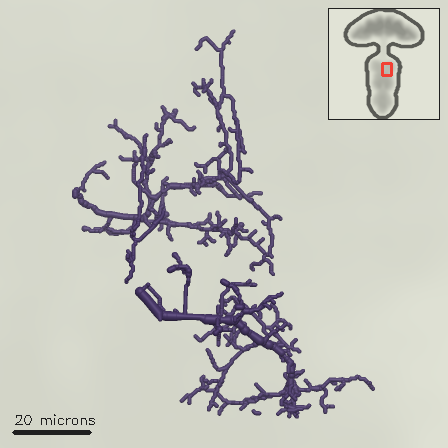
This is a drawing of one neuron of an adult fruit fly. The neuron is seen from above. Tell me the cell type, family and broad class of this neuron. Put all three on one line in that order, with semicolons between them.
IN27X014; hemilineage 27X; nerve-cord intrinsic neuron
